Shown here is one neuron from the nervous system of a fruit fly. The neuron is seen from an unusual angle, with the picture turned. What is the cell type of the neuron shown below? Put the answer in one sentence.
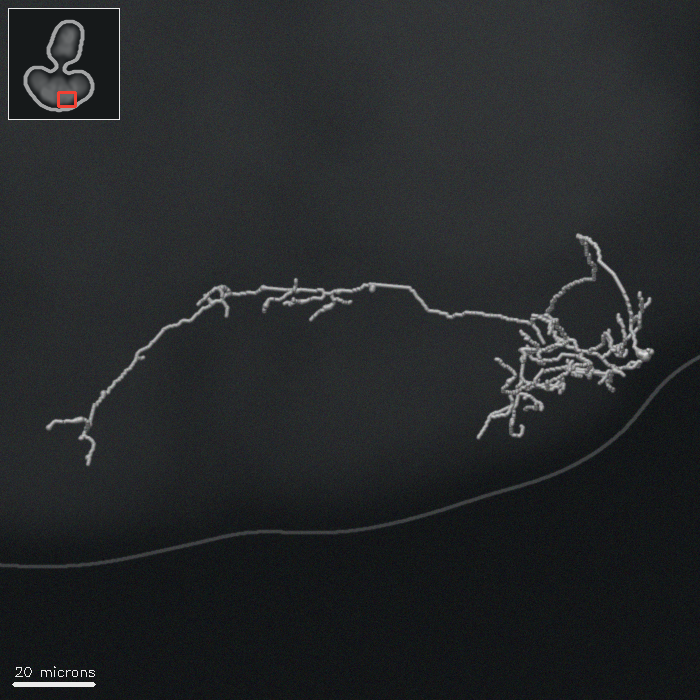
The cell type is CB1365.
